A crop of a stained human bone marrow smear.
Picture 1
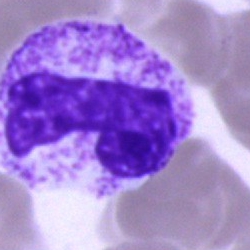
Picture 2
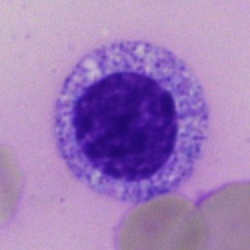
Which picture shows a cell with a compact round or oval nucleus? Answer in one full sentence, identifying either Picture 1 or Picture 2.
A nucleus forming one compact round or oval mass is found in Picture 2.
